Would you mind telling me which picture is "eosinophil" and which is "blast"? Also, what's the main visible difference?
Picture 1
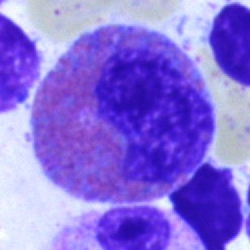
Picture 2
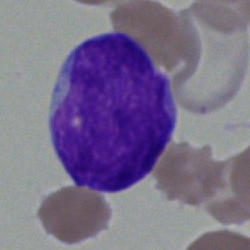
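Assignment: picture 1 shows the eosinophil, picture 2 the blast. Outline: round and smooth in the eosinophil, oval and smooth in the blast. Nucleus position and shape: in the eosinophil it lies off-centre toward the right, and its left border is indented, giving a kidney-like shape. Chromatin: dark purple in both, coarsely clumped with lighter patches between in the eosinophil, finely mottled in the blast.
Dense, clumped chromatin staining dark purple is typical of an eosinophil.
Nucleoli: none visible in the eosinophil. Cytoplasm: abundant in the eosinophil, filling the left part of the cell; in the blast only a thin rim is visible, mainly along the left edge, and it is pale blue.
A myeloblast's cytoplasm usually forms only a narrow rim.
Granules: none seen in the blast's cytoplasm.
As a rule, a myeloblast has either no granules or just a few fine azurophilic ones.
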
